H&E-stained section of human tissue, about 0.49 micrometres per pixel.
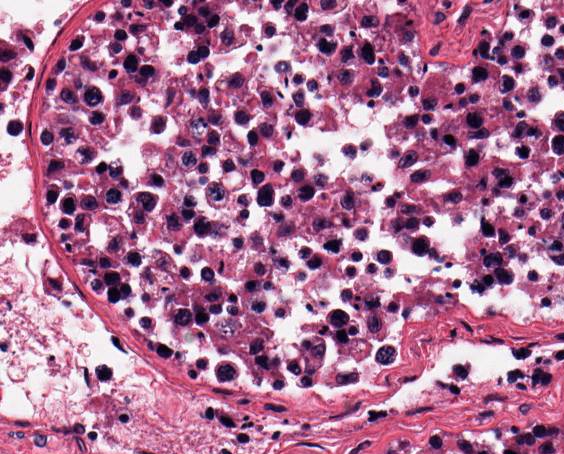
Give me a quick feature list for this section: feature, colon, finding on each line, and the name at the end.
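Unit: single large rounded cell-filled unit over most of the field
Wall: curved pink band on left and lower sides
Arrangement: loose, discohesive, many clear spaces
Large cells: round vesicular nuclei, distinct nucleoli, pink granular cytoplasm
Small nuclei: numerous, round, densely dark-staining, scattered throughout
Name: testis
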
